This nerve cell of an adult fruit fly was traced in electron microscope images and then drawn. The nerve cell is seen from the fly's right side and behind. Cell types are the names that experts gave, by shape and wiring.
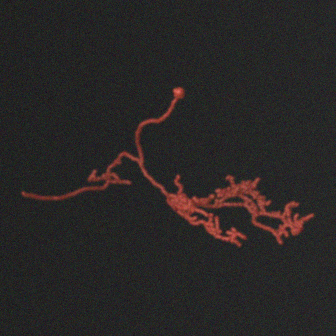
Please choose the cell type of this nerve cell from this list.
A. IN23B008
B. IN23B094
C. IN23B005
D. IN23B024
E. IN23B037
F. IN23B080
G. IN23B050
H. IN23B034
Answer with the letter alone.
G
